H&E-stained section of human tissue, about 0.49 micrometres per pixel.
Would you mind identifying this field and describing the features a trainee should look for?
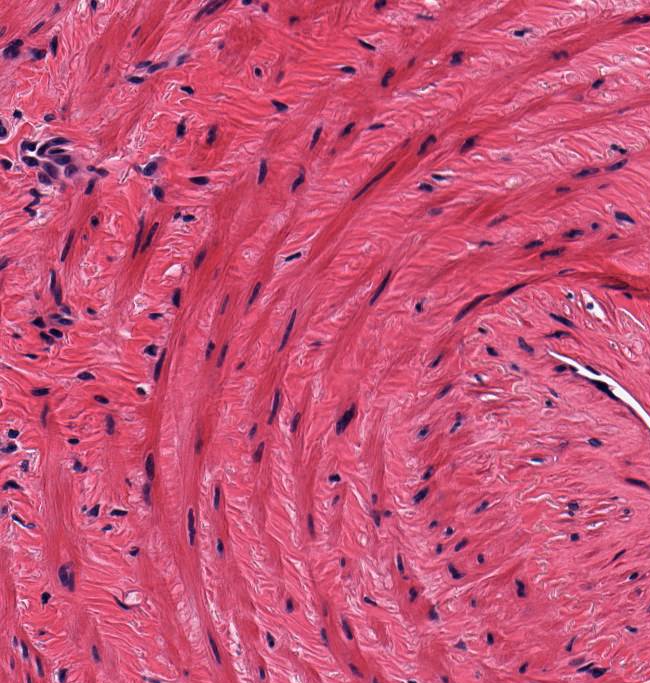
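My reading is the tunica media of an artery. Bundles of spindle cells sweep across in broad curved arcs, bending around the right side.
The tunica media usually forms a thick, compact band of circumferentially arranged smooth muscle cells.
The nuclei are elongated and dark.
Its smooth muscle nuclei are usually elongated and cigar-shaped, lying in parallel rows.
Between the nuclei the material is strongly eosinophilic and finely wavy.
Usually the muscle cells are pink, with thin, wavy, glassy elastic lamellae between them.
I see no epithelium or glands in the field.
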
